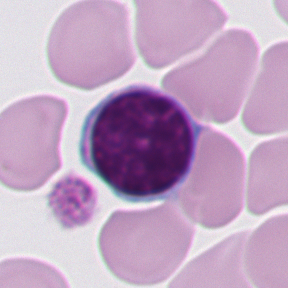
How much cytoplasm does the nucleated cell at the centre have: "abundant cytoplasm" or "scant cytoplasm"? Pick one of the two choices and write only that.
Scant cytoplasm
